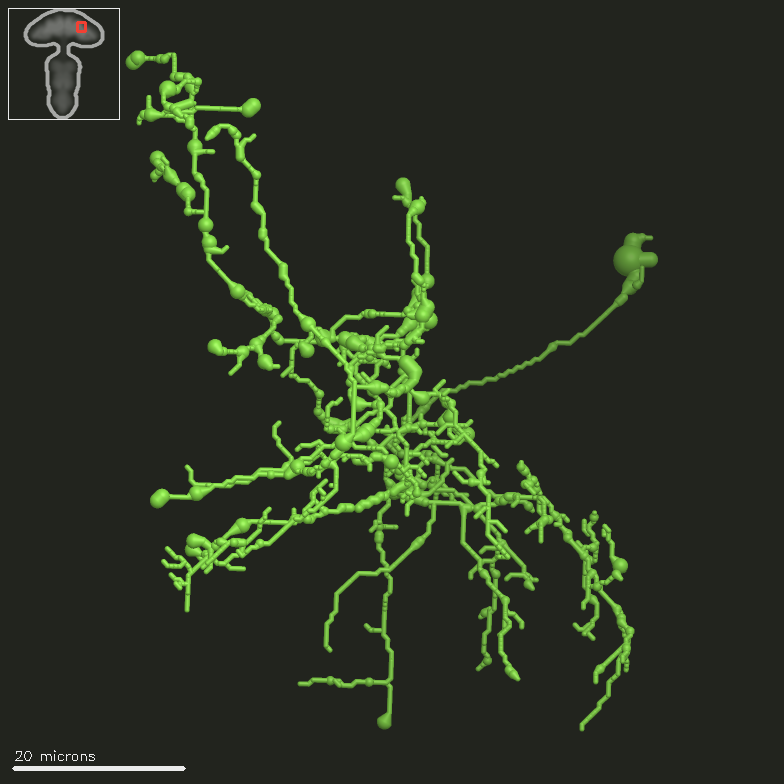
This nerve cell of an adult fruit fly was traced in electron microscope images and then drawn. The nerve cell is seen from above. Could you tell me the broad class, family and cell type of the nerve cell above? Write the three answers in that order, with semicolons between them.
central-brain intrinsic neuron; hemilineage LHa2; CB2045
